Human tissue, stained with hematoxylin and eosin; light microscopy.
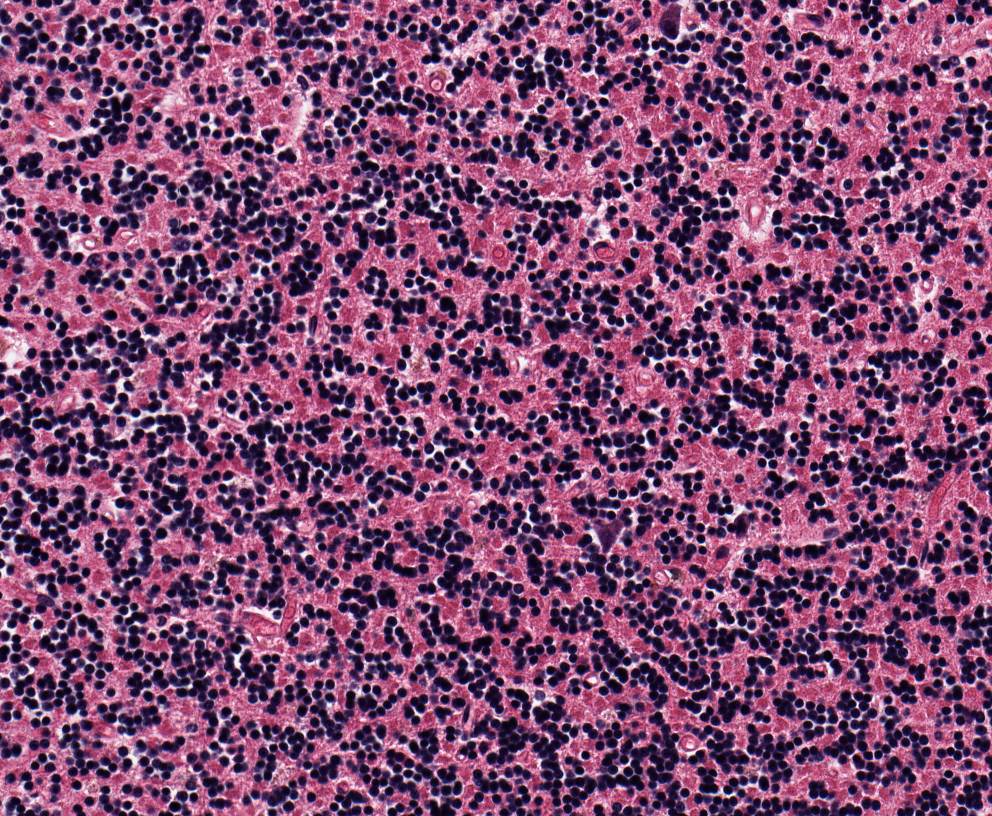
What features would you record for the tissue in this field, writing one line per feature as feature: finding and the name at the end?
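Distribution: small dark nuclei densely packed, filling the whole field evenly
Layering: none; no border anywhere
Nuclei: small, round, uniform, darkly stained
Cytoplasm: almost none visible around nuclei
Glands, tubules, epithelial lining: absent
Fat cells: none seen
Name: cerebellum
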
